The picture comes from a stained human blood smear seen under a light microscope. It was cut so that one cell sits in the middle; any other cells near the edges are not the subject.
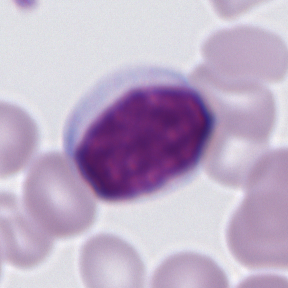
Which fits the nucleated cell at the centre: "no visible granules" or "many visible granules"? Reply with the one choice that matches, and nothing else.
No visible granules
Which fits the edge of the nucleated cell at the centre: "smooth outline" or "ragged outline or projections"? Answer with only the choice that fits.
Smooth outline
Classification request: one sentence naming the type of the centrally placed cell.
Classification of the middle cell gives a large granular lymphocyte.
